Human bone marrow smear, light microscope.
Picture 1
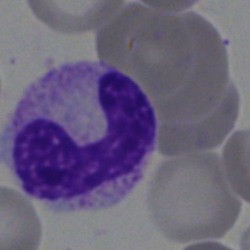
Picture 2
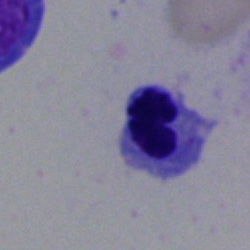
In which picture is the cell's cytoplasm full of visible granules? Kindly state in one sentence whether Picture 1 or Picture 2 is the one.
Picture 1 has the cell with many visible granules in its cytoplasm.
